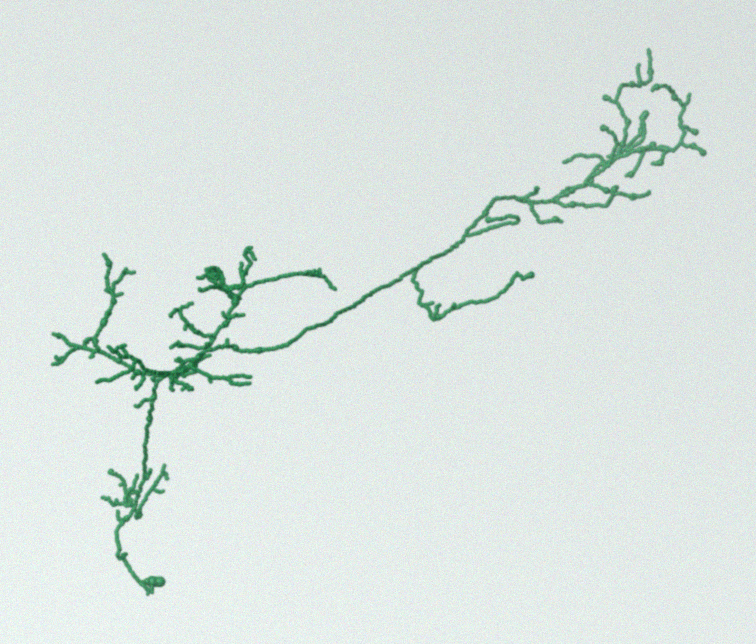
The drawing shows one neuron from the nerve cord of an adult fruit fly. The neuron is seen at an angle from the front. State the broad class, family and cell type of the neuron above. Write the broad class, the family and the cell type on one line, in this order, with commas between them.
nerve-cord intrinsic neuron, hemilineage 06B, IN06B076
